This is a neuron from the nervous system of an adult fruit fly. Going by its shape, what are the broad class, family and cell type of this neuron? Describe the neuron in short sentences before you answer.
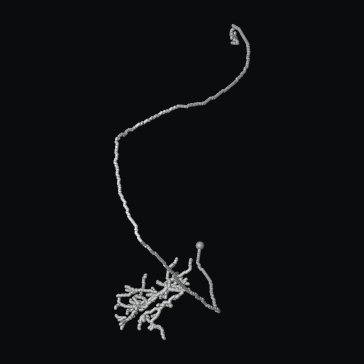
In this view it is taller than it is wide. It is a visual projection neuron. Its family is MeTu. The cell type is MeTu1.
